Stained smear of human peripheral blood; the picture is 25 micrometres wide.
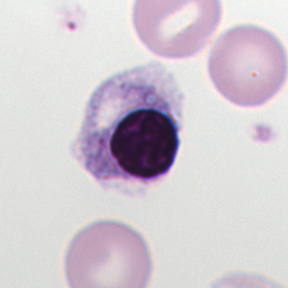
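Normoblast, the cell in the middle of this stained peripheral blood smear. Its nucleus is round in outline, about 6 micrometres across, and sits off-centre toward the right side of the cell. Dense, dark purple chromatin stains the nucleus almost uniformly dark. The plentiful cytoplasm, a pale greyish lilac, lies mostly to the left of and above the nucleus.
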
